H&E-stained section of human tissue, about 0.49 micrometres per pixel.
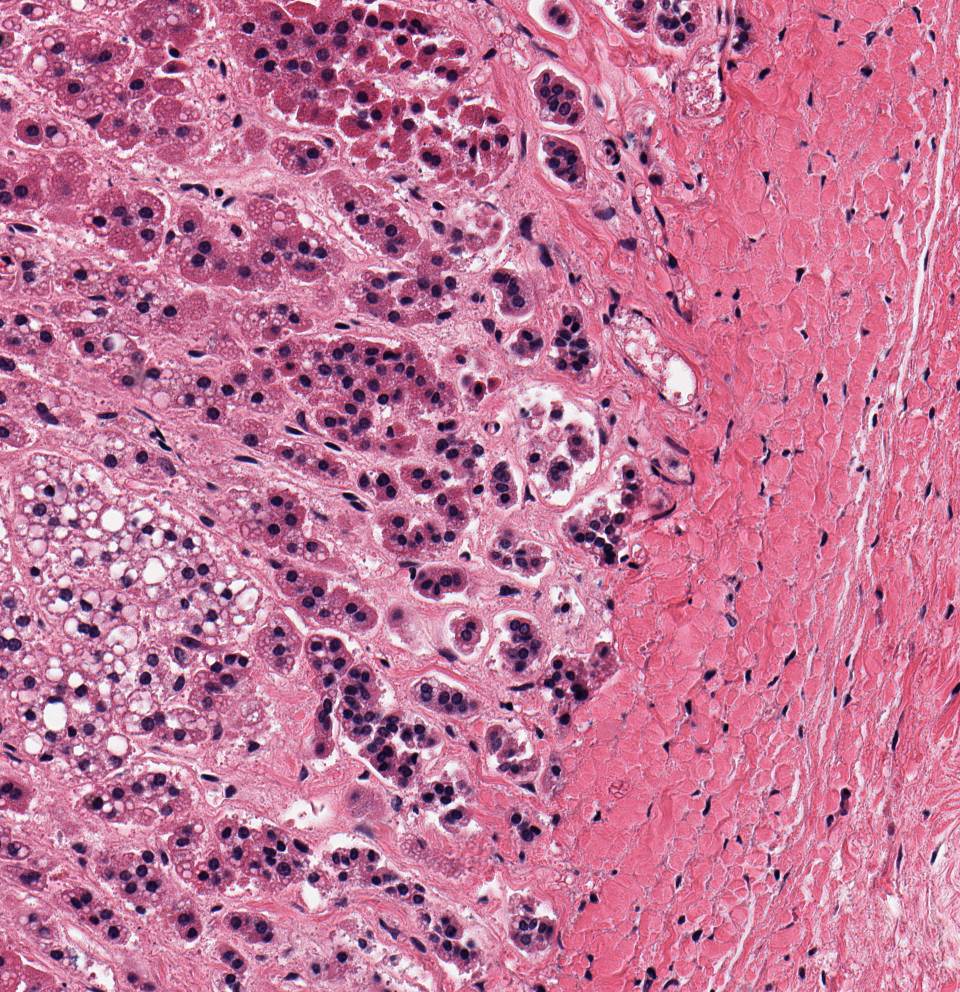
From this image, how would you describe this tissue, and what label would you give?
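Small, round, darkly stained nuclei in the nest cells, most of which have pink cytoplasm. Lower left cells hold many clear round vacuoles of varying size. Fibrous tissue at right: sparse, scattered, dark, elongated nuclei. Adrenal gland.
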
